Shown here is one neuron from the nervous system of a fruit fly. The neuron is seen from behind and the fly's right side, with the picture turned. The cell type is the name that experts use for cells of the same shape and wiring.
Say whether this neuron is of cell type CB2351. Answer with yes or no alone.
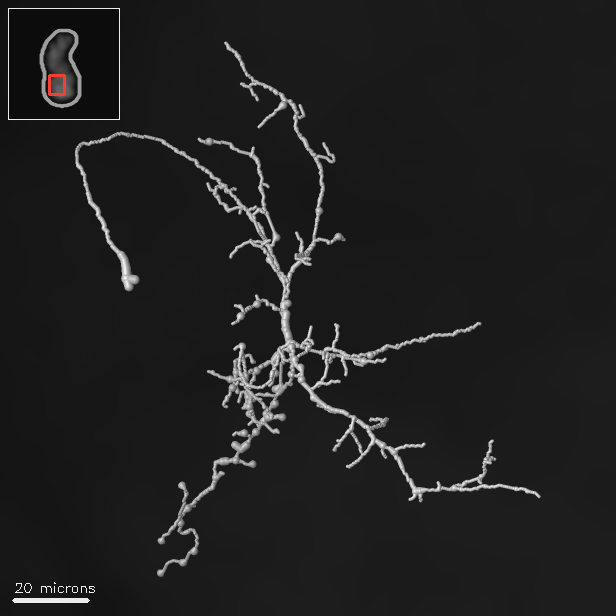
yes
